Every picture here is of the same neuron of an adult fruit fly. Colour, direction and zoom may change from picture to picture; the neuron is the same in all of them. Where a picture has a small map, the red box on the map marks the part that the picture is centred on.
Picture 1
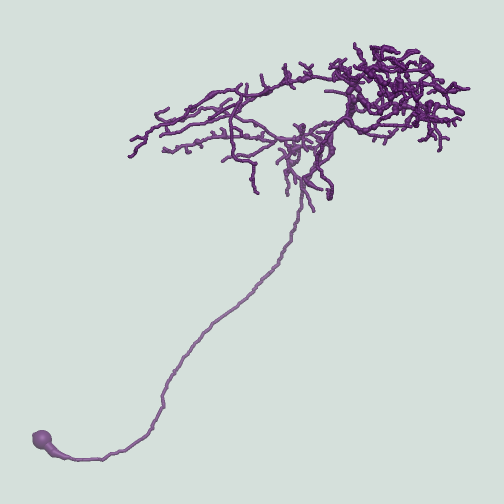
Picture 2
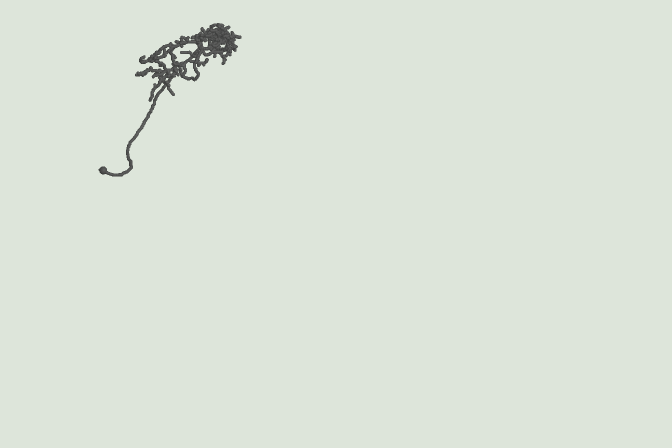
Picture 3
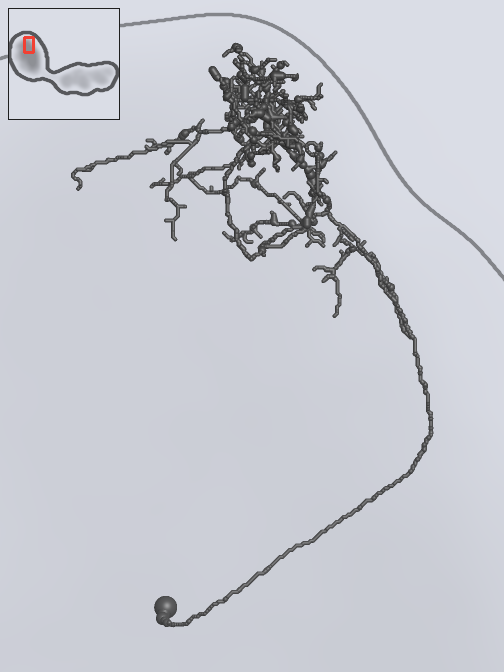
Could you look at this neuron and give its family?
hemilineage SLPpl3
